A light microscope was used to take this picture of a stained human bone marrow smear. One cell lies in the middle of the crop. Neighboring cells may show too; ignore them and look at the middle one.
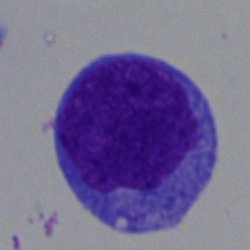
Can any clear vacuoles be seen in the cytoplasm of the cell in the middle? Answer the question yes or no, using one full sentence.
Yes, the cytoplasm of this cell holds one or more clear vacuoles.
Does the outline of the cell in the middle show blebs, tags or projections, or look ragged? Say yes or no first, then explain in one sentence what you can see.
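No. The cell outline is round and smooth.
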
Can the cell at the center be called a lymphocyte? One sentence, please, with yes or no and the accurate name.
No, the cell at the center of this crop is a blast instead of a lymphocyte.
